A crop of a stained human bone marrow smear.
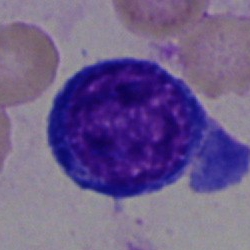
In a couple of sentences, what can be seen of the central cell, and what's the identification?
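Round, smooth outline. Cytoplasm a thin deep blue rim around the nucleus. Purple chromatin broken by many small pale spots. Proerythroblast.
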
